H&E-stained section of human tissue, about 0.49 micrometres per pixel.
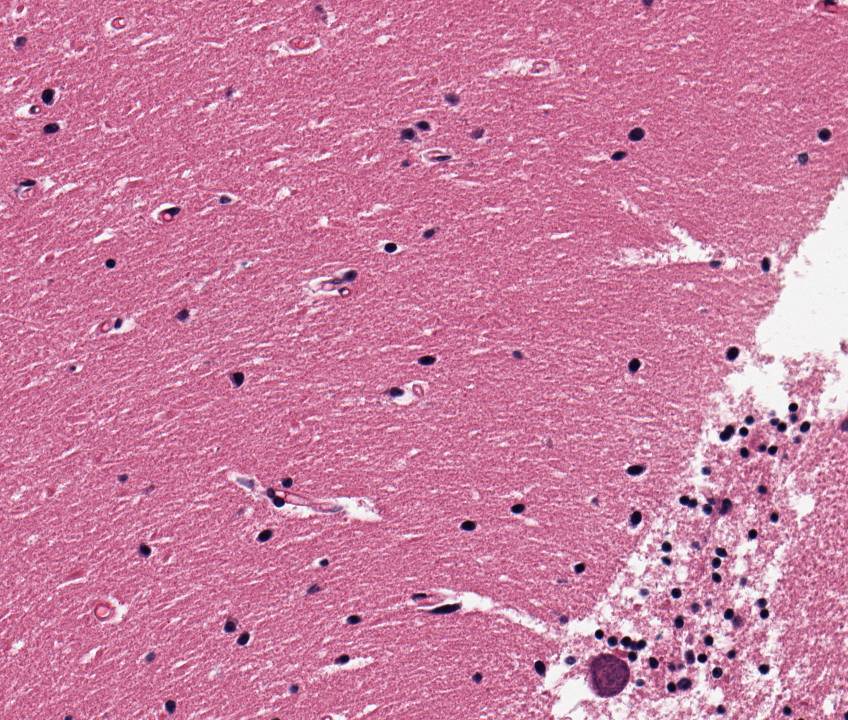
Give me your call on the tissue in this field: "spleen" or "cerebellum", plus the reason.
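Cerebellum, I'd say. Most of the field is uniform pink fibrillary tissue with sparse small, round, dark nuclei.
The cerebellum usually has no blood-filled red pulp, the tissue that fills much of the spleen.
Such pink fibrillary tissue is not red pulp. Lower right, small round dark nuclei crowd together, with one large round purple body among them at the bottom edge.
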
